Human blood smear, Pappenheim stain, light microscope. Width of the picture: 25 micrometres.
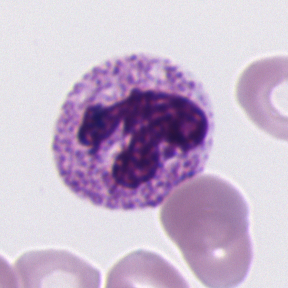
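Segmented neutrophil, about 14 micrometres across, in a stained peripheral blood smear. Outline round and smooth. Chromatin dark purple, coarsely clumped; no nucleoli visible. Granules leave the nuclear outline unobscured.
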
